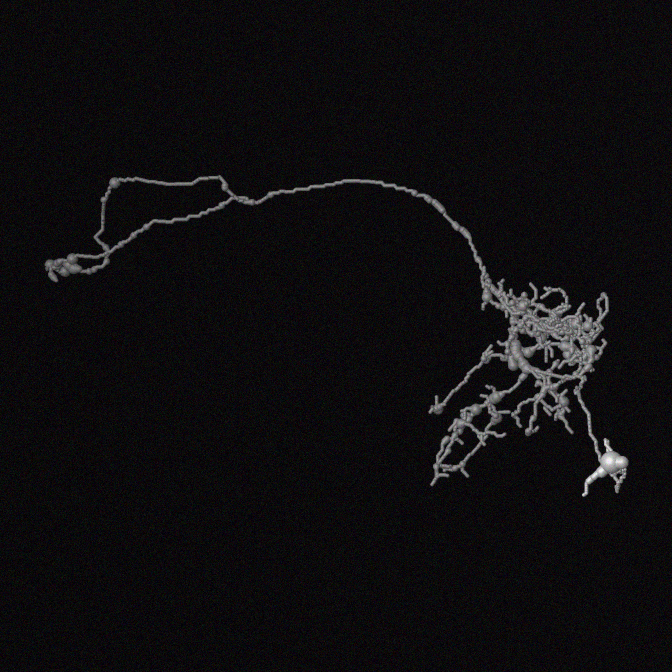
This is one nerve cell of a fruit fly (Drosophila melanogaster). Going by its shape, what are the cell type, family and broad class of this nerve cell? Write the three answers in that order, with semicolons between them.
FC2B; class CX; central-brain intrinsic neuron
